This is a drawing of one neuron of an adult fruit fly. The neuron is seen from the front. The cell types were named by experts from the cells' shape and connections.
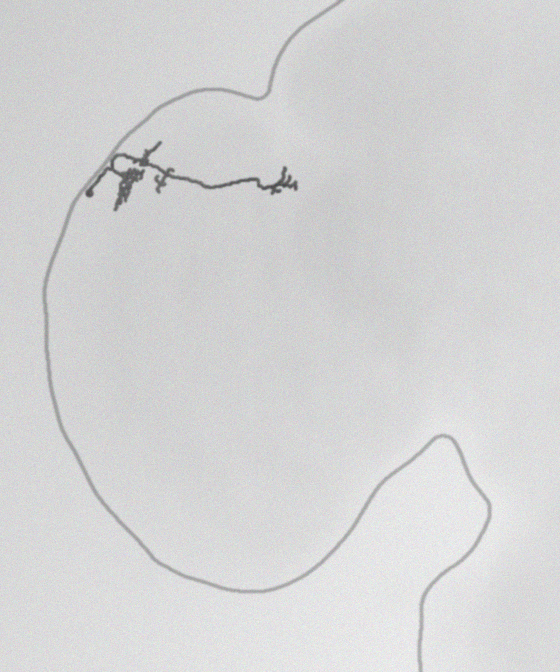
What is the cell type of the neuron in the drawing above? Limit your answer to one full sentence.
It is TmY13 that names the cell type of this neuron.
